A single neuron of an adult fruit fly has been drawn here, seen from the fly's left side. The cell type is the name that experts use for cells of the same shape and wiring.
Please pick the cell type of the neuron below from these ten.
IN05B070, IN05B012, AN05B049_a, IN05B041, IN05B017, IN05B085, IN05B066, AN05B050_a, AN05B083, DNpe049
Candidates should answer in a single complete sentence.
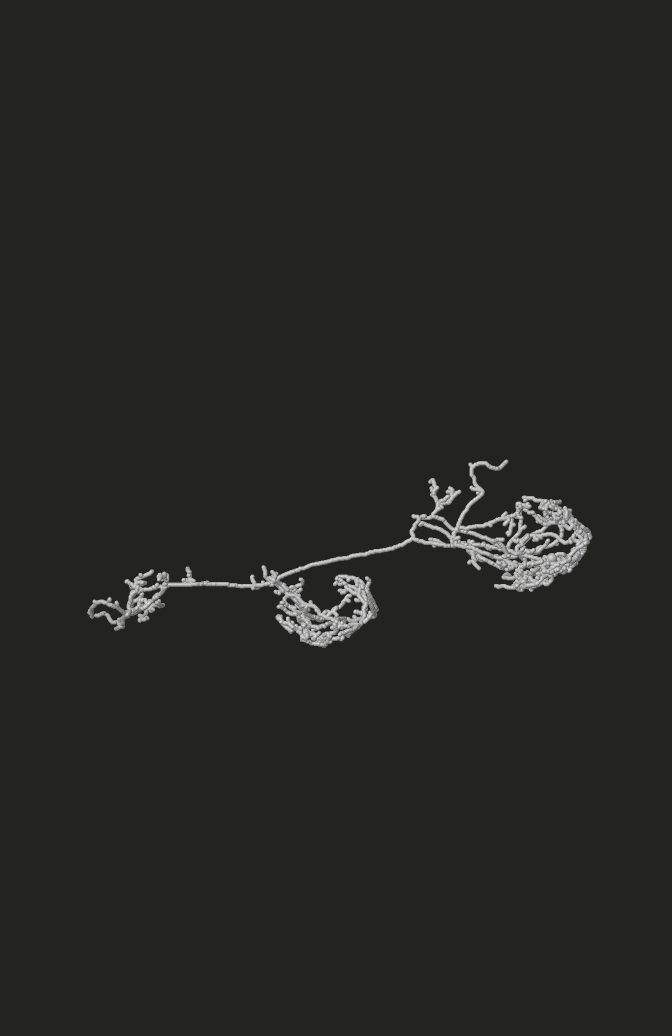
The cell type designation of this neuron is IN05B017.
